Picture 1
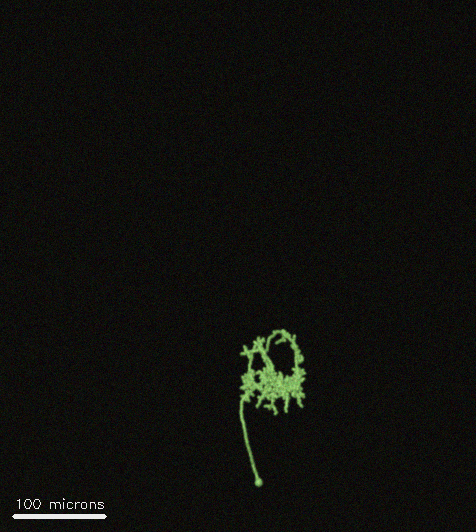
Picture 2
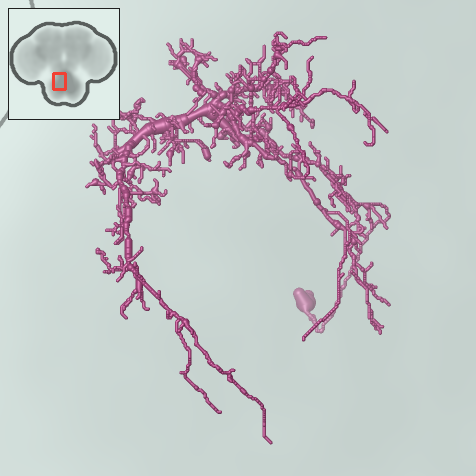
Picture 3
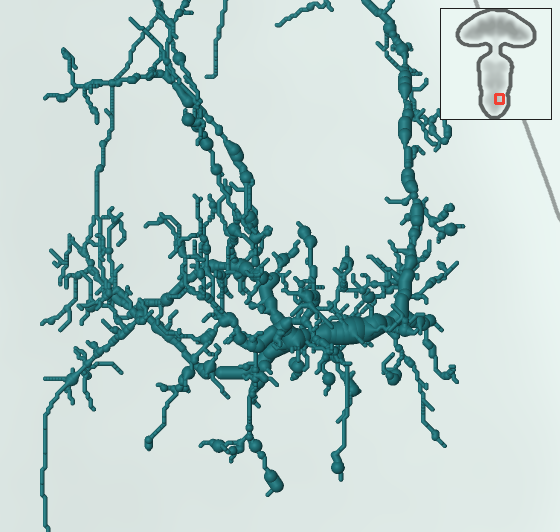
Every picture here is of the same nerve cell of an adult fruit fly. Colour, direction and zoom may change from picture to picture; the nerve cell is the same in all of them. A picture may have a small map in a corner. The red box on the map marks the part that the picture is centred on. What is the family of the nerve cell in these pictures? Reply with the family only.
hemilineage 03A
